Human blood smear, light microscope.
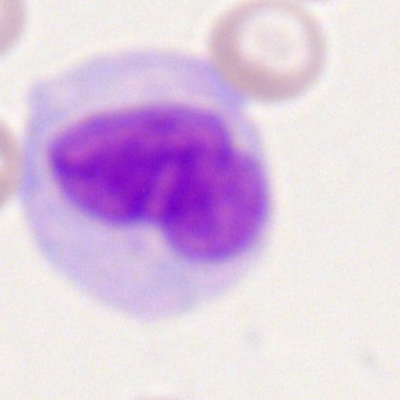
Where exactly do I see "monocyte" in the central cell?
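The central cell is a monocyte. Its cytoplasm is abundant and pale lilac-grey, which matches the generous cytoplasm expected of this cell.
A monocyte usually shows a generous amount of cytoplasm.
The nucleus is folded and indented, with a groove running across it. Its chromatin is purple with lighter streaks through it, rather than dense dark clumps. The cell outline is roughly round but slightly irregular and bumpy.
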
